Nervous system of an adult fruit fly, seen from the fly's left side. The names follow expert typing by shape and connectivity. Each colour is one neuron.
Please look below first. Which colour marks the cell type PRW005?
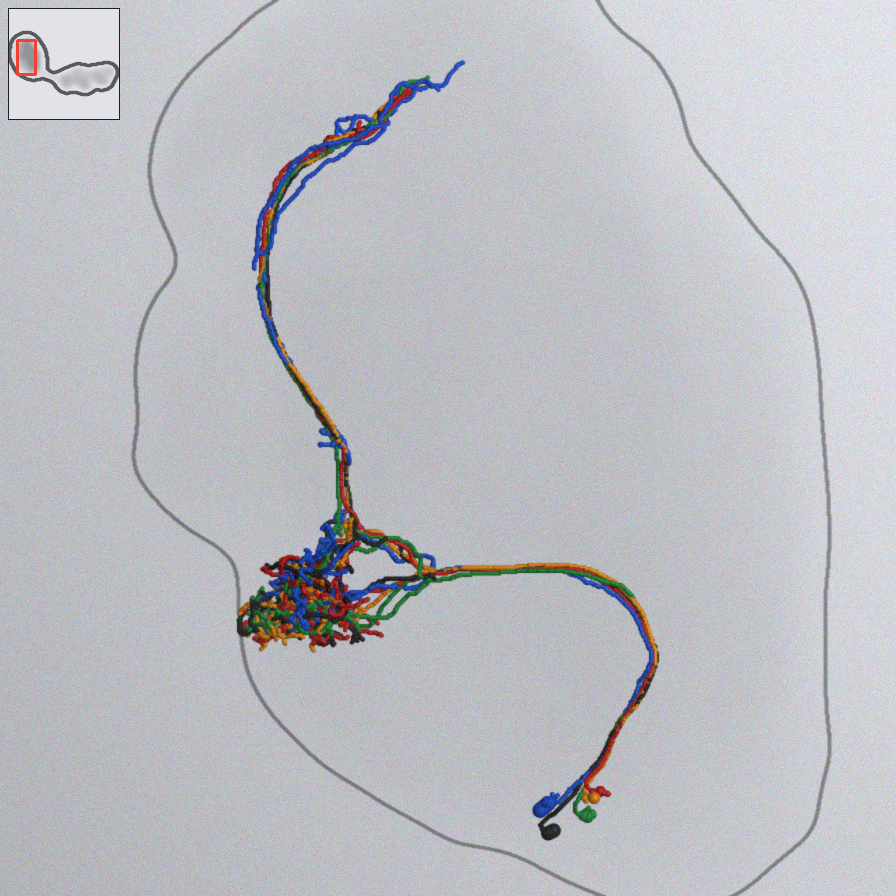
orange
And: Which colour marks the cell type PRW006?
blue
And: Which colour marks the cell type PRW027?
black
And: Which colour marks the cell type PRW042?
green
